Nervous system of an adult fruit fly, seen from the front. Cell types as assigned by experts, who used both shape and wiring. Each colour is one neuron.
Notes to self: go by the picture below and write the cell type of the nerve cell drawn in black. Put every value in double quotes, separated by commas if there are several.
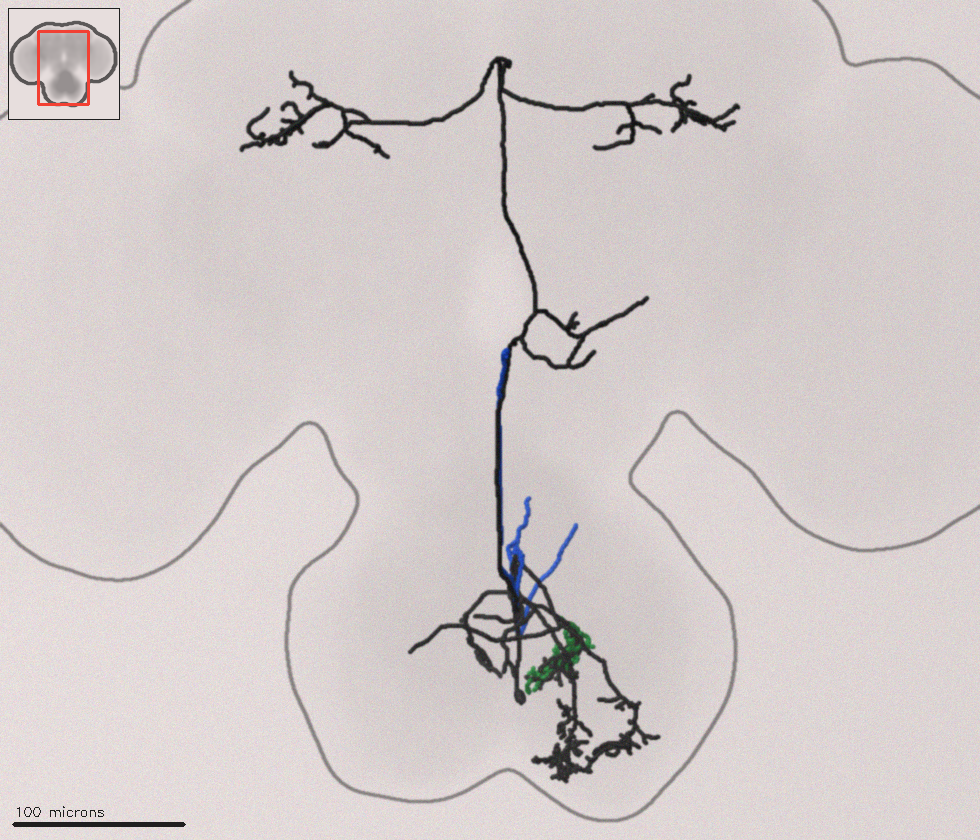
"ANXXX127"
